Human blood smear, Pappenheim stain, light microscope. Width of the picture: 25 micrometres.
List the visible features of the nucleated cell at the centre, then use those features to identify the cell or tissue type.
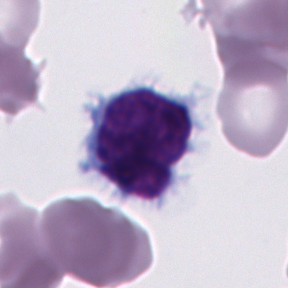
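Look at the edge first: fine hair-like projections stick out from the surface all the way round. The cytoplasm is pale blue, and the nucleus fills most of the cell, its chromatin dense and dark purple. This is a hairy cell.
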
